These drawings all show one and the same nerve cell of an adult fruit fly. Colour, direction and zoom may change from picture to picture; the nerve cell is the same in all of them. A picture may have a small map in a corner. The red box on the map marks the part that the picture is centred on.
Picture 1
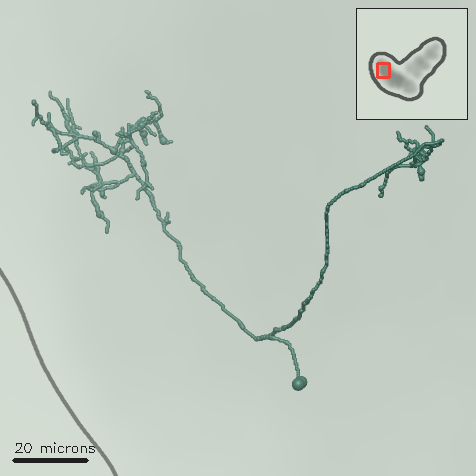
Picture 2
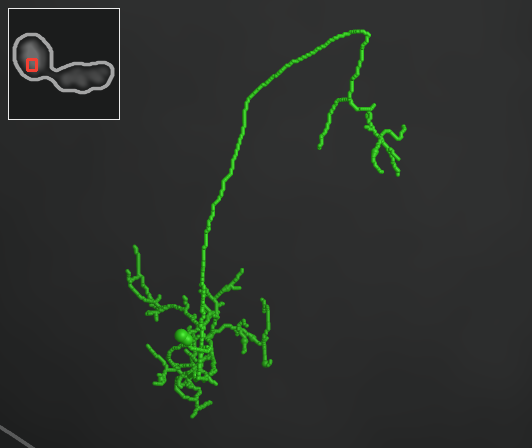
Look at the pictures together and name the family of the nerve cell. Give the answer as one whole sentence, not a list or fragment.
This nerve cell is grouped into family MeLo.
